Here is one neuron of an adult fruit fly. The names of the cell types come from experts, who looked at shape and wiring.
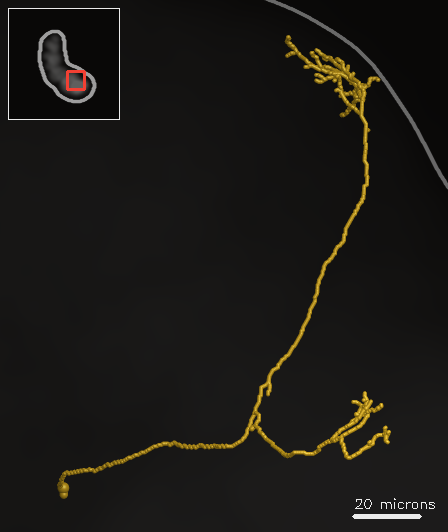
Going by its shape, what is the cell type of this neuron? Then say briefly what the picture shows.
Its cell type is FB9B_c. It is a central-brain intrinsic neuron. Its cell body lies at the lower left of the picture. From top to bottom in the picture it spans about 140 microns.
